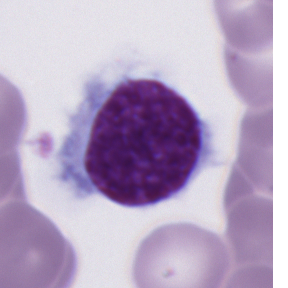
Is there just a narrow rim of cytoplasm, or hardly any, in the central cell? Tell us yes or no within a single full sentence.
Yes, the cytoplasm forms only a narrow rim around its nucleus.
